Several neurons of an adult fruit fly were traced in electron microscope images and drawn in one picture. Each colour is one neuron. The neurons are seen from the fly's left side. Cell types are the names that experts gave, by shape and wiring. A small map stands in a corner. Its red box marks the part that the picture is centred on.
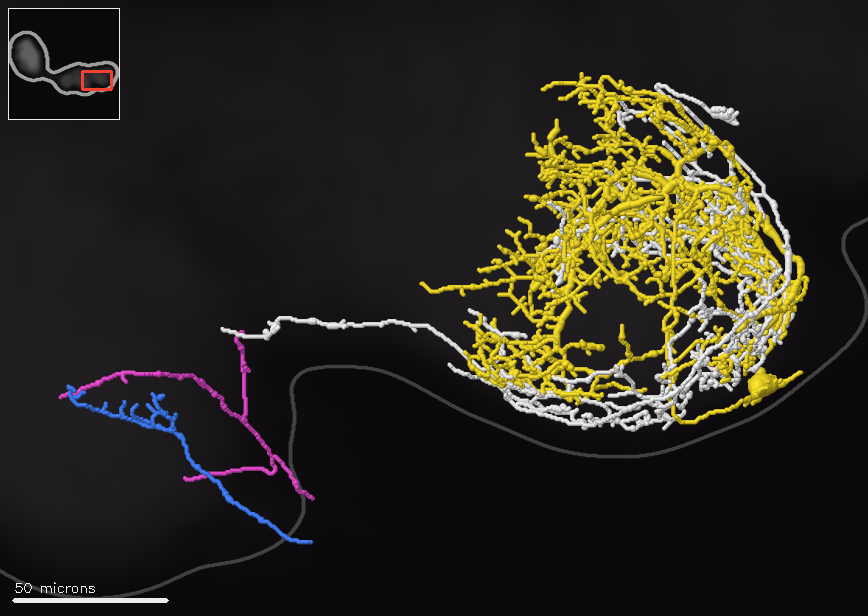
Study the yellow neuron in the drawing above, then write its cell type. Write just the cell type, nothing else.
IN13A007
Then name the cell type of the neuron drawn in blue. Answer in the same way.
SNta37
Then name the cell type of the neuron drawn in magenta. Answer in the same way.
SNta32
